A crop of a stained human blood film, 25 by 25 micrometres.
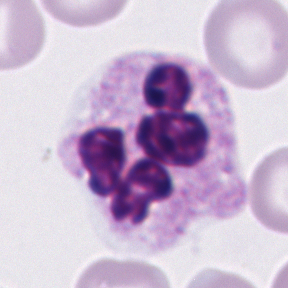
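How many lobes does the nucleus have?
Four separate lobes, with dense, dark purple, clumped chromatin.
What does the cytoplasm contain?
Fine pinkish-violet granules, scattered evenly through plentiful pale pinkish-lilac cytoplasm.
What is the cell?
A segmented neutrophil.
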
